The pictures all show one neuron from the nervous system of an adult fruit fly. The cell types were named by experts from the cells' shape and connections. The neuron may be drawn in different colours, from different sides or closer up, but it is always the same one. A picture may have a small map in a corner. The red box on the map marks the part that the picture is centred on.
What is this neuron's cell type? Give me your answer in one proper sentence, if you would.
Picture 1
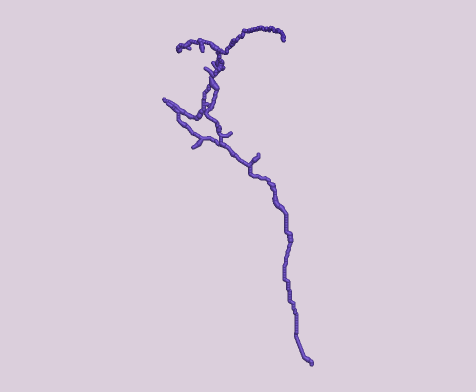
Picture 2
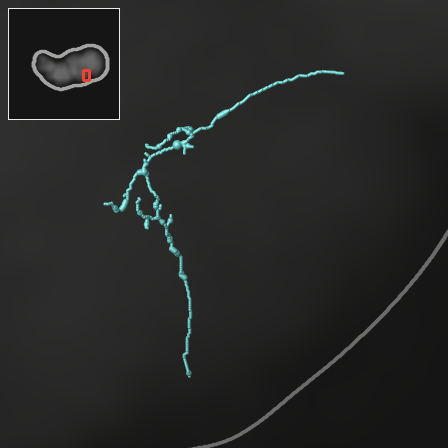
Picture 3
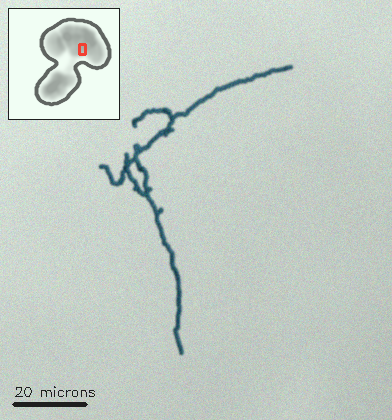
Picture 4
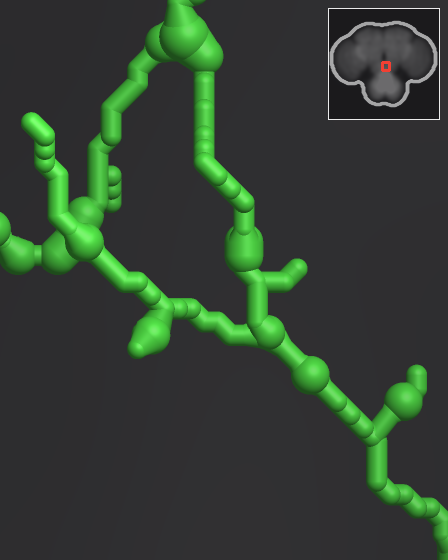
To this neuron applies the cell type name LB2d.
